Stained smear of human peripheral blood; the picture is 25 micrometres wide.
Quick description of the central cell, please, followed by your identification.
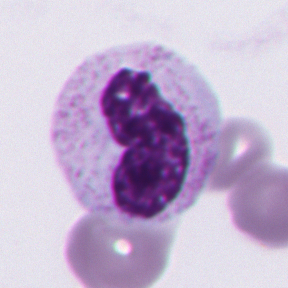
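The cell outline is round and smooth. The nucleus is elongated and divided into lobes by several indentations, and no nucleoli are visible in it. Fine pink-violet granules are scattered throughout the cytoplasm. This is a band neutrophil.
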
